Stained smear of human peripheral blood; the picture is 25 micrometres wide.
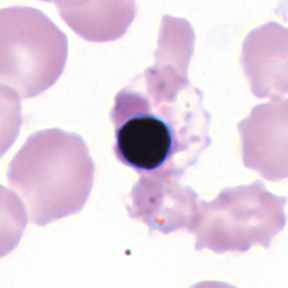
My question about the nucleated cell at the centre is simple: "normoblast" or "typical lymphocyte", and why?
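I'd call this a normoblast. The deciding point is the chromatin, dense and almost black with no visible pattern.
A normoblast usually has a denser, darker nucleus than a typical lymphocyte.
I also see the nucleus sitting off-centre toward the left, fine dark dots scattered in the cytoplasm, and an irregular outline with small knobby bumps.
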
